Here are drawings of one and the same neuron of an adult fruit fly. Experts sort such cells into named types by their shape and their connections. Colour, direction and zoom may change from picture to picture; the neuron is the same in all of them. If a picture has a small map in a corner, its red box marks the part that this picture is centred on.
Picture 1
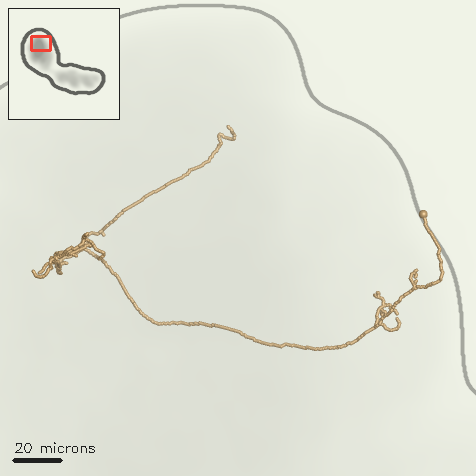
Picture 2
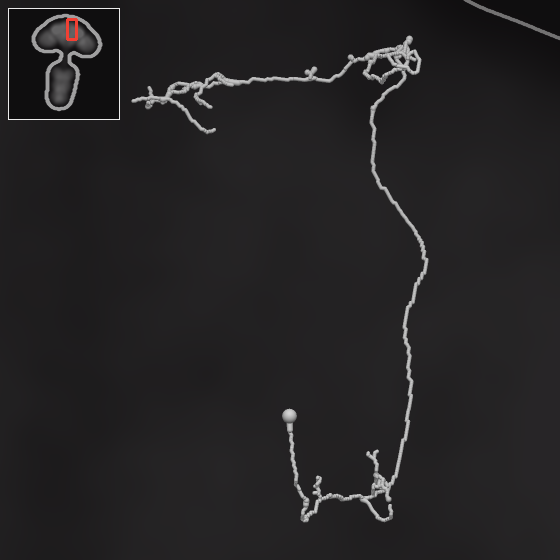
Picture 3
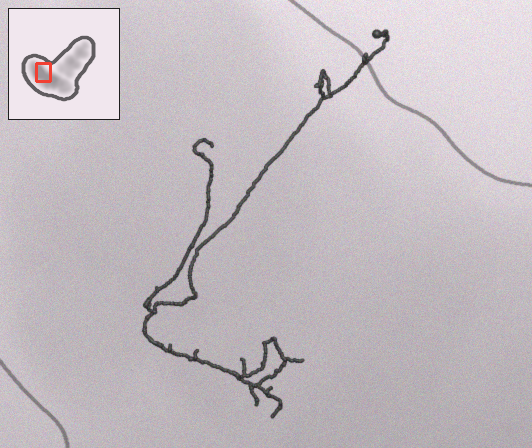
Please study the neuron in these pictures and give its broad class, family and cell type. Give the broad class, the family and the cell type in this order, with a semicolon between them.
central-brain intrinsic neuron; class Kenyon Cell; KCa'b'-ap1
